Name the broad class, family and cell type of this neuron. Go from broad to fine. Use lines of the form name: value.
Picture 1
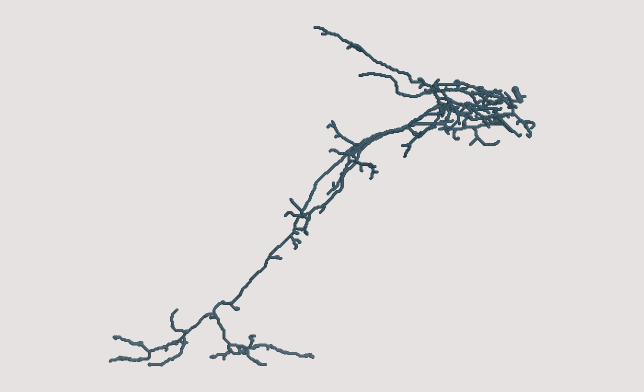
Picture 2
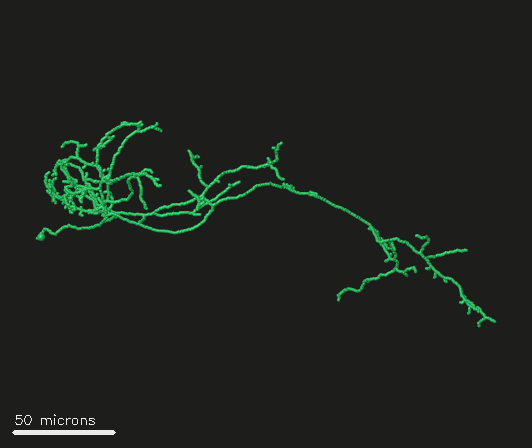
broad class: central-brain intrinsic neuron
family: hemilineage AOTUv3_dorsal
cell type: AOTU007_a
